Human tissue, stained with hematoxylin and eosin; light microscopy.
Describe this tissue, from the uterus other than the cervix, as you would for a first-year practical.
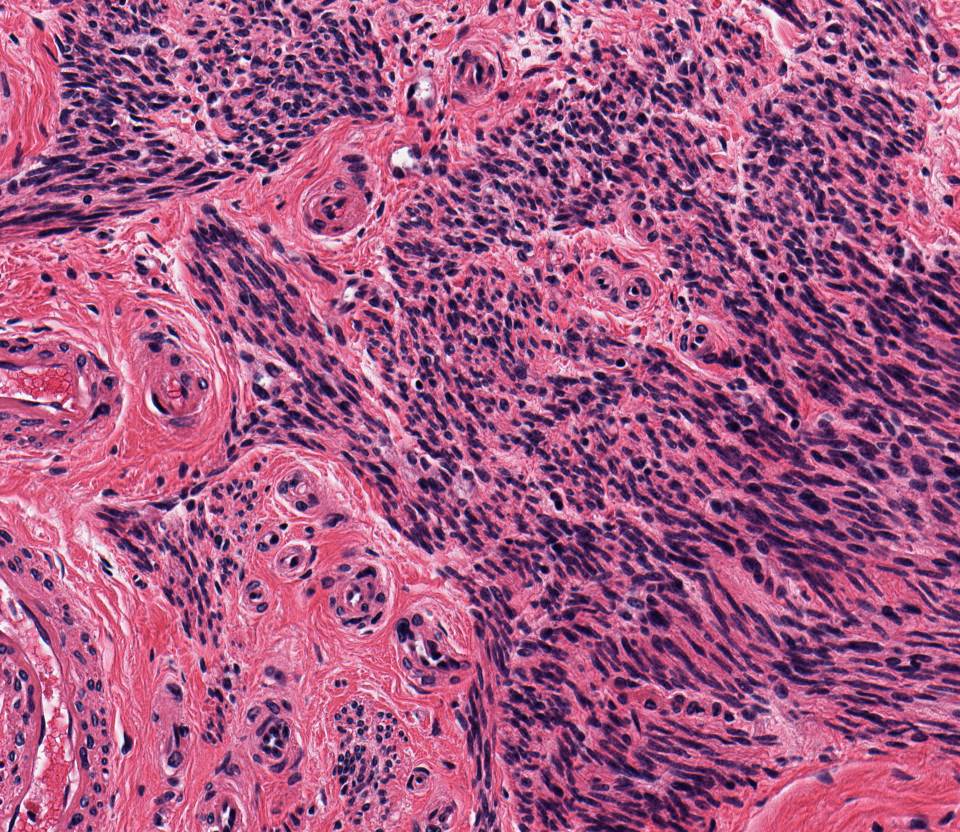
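Arrangement: interweaving spindle-cell fascicles, mostly oblique, upper left to lower right. Nuclei: elongated, dark, hyperchromatic, with tapered or wavy ends. Cytoplasm: scant, pale pink; cell borders indistinct. Also present, mainly left and lower left: small round concentric whorls of pink lamellar collagen around a few central cells.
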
